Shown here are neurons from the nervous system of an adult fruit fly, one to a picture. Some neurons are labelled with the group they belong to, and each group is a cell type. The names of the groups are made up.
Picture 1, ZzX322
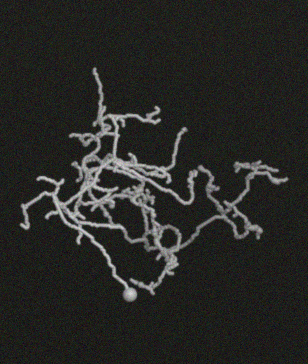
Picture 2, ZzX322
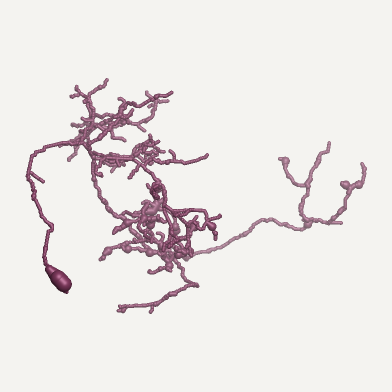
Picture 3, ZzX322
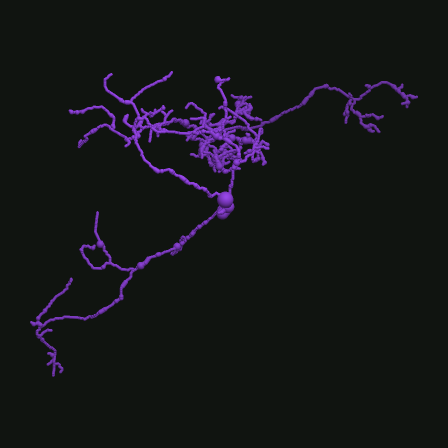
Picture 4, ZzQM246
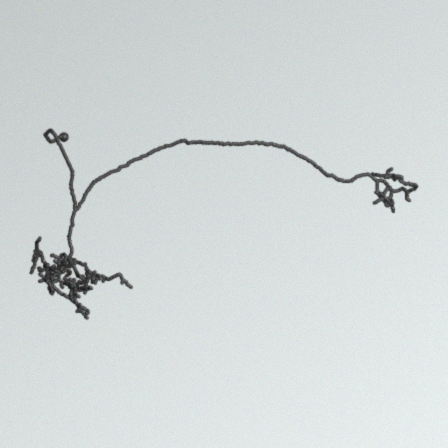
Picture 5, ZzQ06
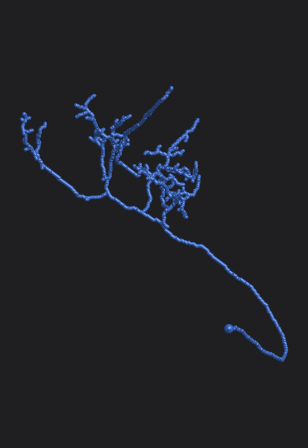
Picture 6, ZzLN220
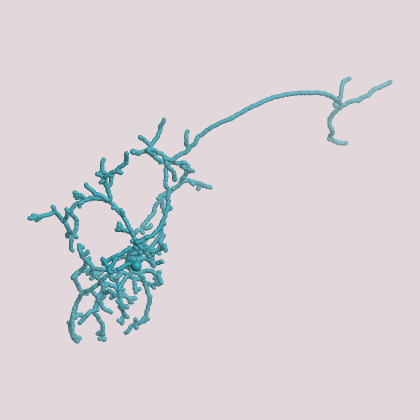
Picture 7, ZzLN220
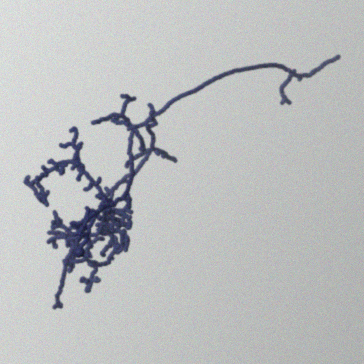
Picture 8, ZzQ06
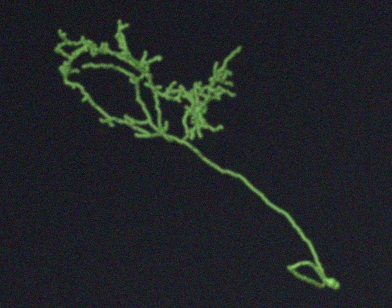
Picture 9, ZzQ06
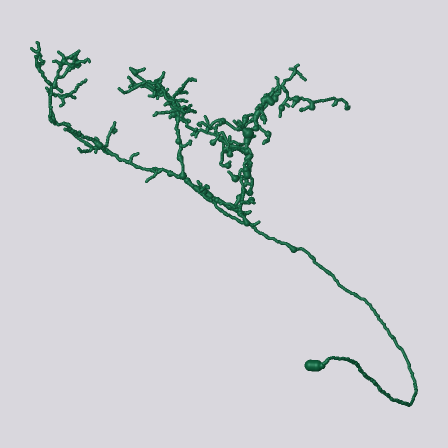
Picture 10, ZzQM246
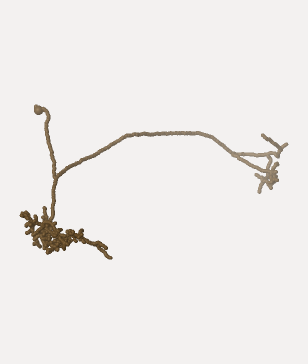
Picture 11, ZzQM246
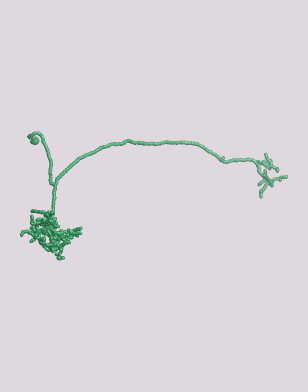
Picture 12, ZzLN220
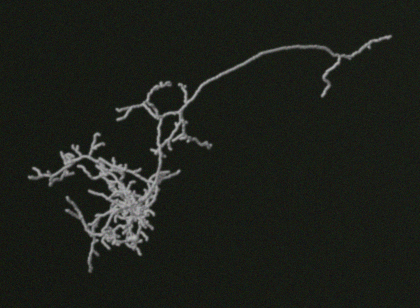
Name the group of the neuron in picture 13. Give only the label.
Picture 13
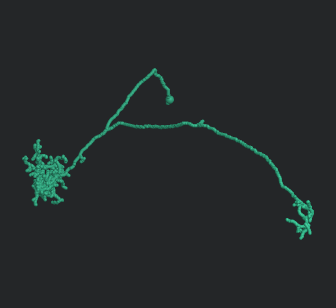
ZzQM246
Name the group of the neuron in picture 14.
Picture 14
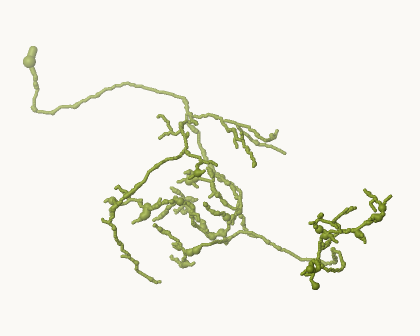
ZzX322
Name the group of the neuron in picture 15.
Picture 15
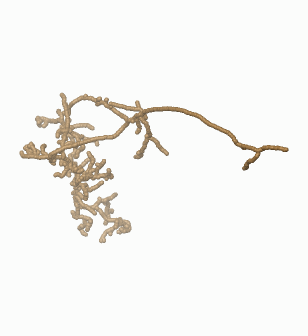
ZzLN220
